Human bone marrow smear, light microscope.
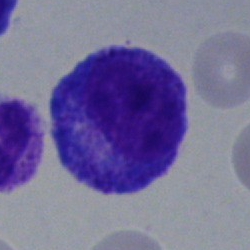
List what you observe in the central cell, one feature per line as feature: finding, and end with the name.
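Edge: slightly uneven, not perfectly smooth
Nucleus: fills most of the cell
Nuclear stain: deep purple
Paler area: lower left part of the cell
Name: promyelocyte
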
